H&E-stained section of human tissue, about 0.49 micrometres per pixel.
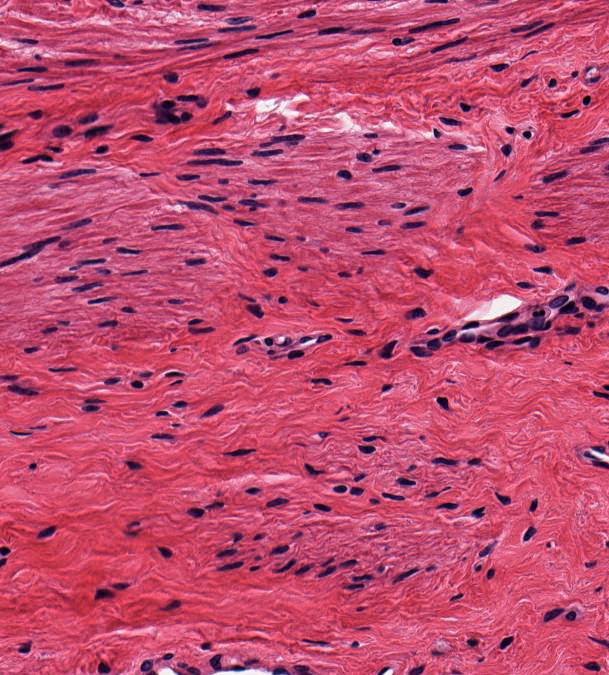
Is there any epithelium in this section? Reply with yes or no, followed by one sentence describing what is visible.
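No. No epithelium or glands are present anywhere in the field.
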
